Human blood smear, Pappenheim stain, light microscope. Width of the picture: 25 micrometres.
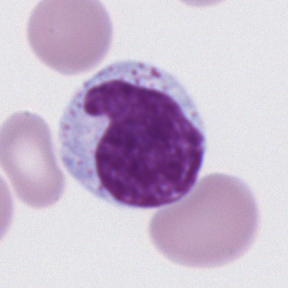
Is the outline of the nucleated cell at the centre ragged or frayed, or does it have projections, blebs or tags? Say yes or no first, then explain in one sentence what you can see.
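No. The cell outline is round and smooth.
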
